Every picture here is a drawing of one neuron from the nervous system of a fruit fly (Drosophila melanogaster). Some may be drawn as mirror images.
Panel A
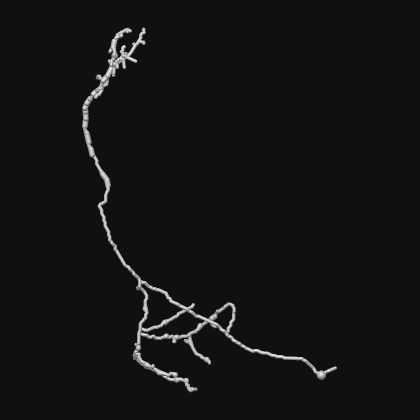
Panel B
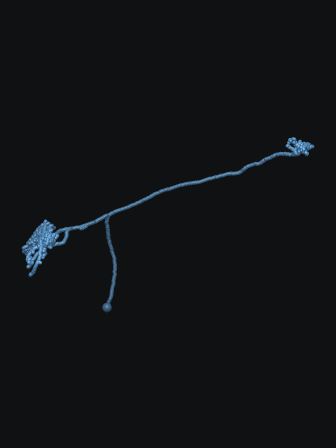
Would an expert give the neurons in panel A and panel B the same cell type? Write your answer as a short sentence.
They are of different cell types.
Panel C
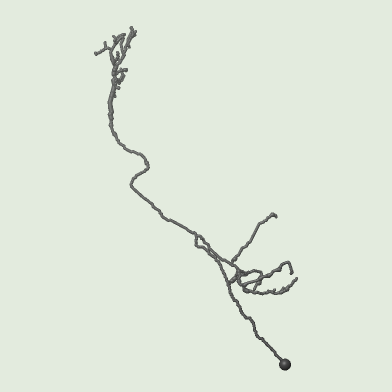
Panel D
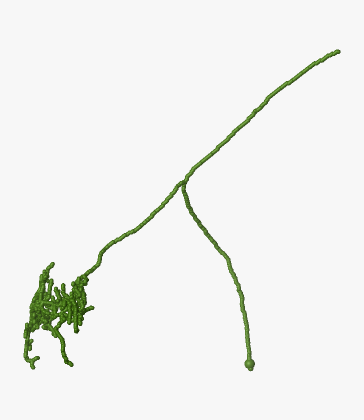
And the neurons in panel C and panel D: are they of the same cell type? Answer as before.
They are of different cell types.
